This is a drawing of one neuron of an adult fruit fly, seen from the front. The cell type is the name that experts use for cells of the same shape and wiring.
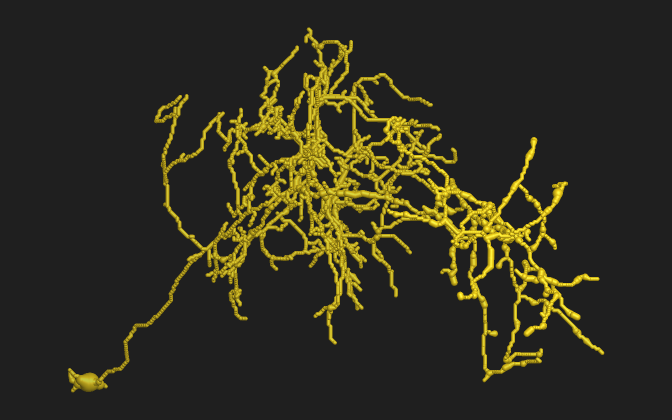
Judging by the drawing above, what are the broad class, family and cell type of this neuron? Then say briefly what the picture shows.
It is a nerve-cord intrinsic neuron. Its family is hemilineage 08B. Its cell type is IN08B030. Its cell body lies at the lower left of the picture. The picture shows more than a hundred branch ends.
